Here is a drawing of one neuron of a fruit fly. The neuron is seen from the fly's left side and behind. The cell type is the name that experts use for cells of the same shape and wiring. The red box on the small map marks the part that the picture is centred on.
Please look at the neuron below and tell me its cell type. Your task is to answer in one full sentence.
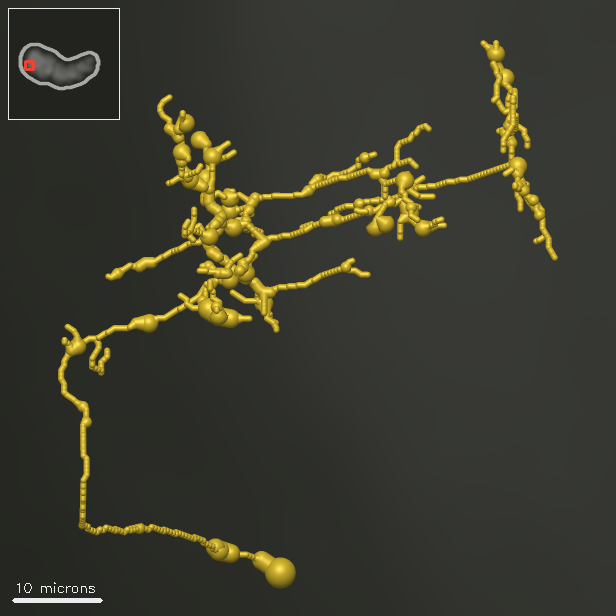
It is Mi10 that names the cell type of this neuron.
